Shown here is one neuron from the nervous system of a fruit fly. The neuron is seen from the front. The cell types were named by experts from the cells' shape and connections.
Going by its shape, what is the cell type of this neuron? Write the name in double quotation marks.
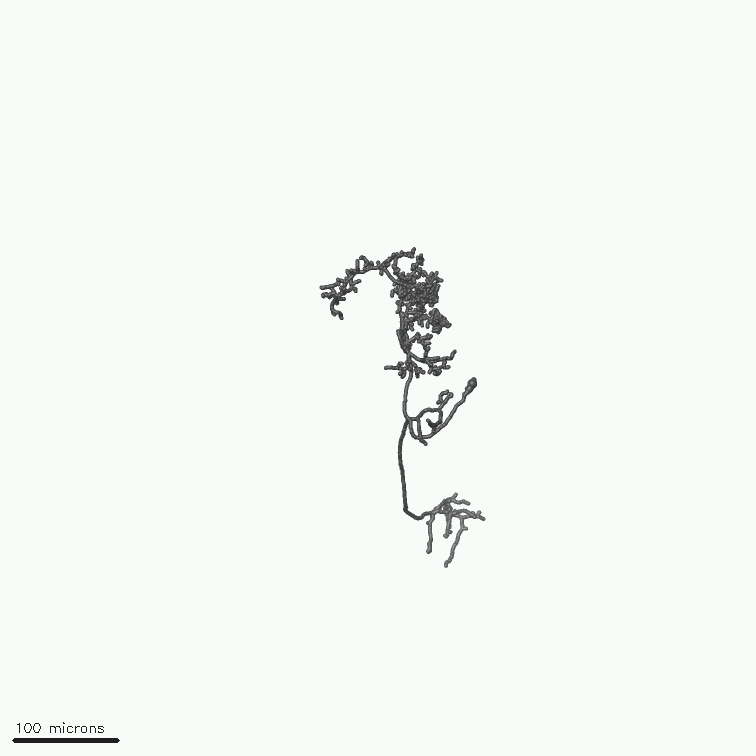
"DNge043"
